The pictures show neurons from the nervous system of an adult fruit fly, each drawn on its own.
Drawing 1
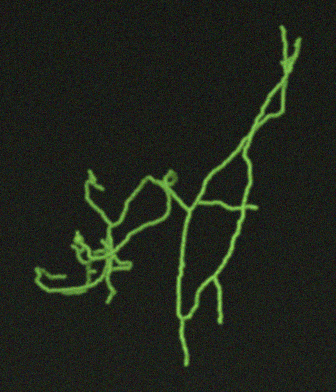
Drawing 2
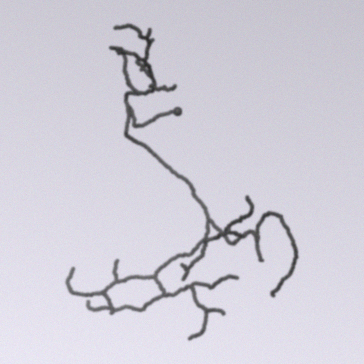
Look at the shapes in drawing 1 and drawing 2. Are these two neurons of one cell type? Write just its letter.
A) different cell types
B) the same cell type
A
